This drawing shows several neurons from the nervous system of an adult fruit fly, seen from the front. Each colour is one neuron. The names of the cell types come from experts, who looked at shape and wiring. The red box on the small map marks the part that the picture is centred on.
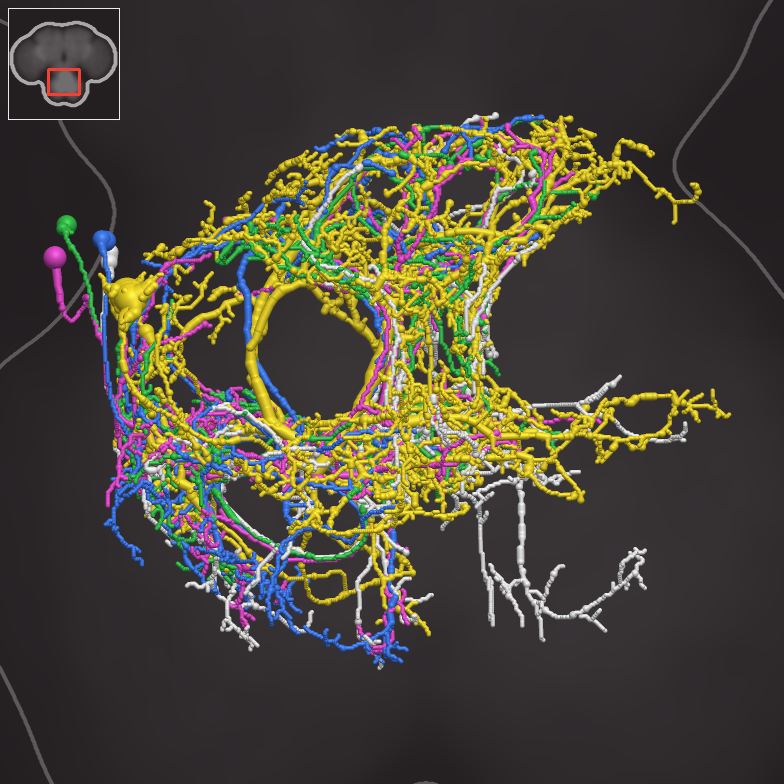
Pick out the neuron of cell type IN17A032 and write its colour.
green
